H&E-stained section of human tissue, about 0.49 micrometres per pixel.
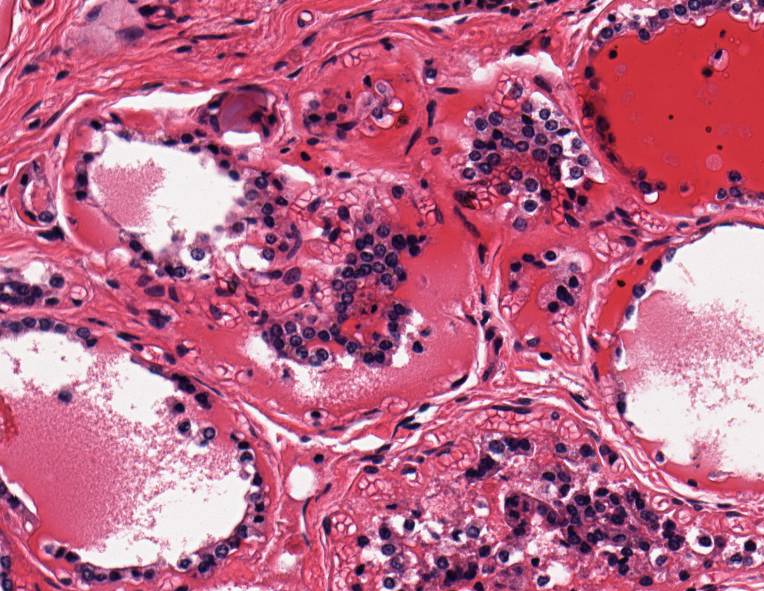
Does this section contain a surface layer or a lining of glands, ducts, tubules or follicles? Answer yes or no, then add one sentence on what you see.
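Yes. The large spaces are lined by a single layer of flattened to cuboidal cells with small round dark nuclei.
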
